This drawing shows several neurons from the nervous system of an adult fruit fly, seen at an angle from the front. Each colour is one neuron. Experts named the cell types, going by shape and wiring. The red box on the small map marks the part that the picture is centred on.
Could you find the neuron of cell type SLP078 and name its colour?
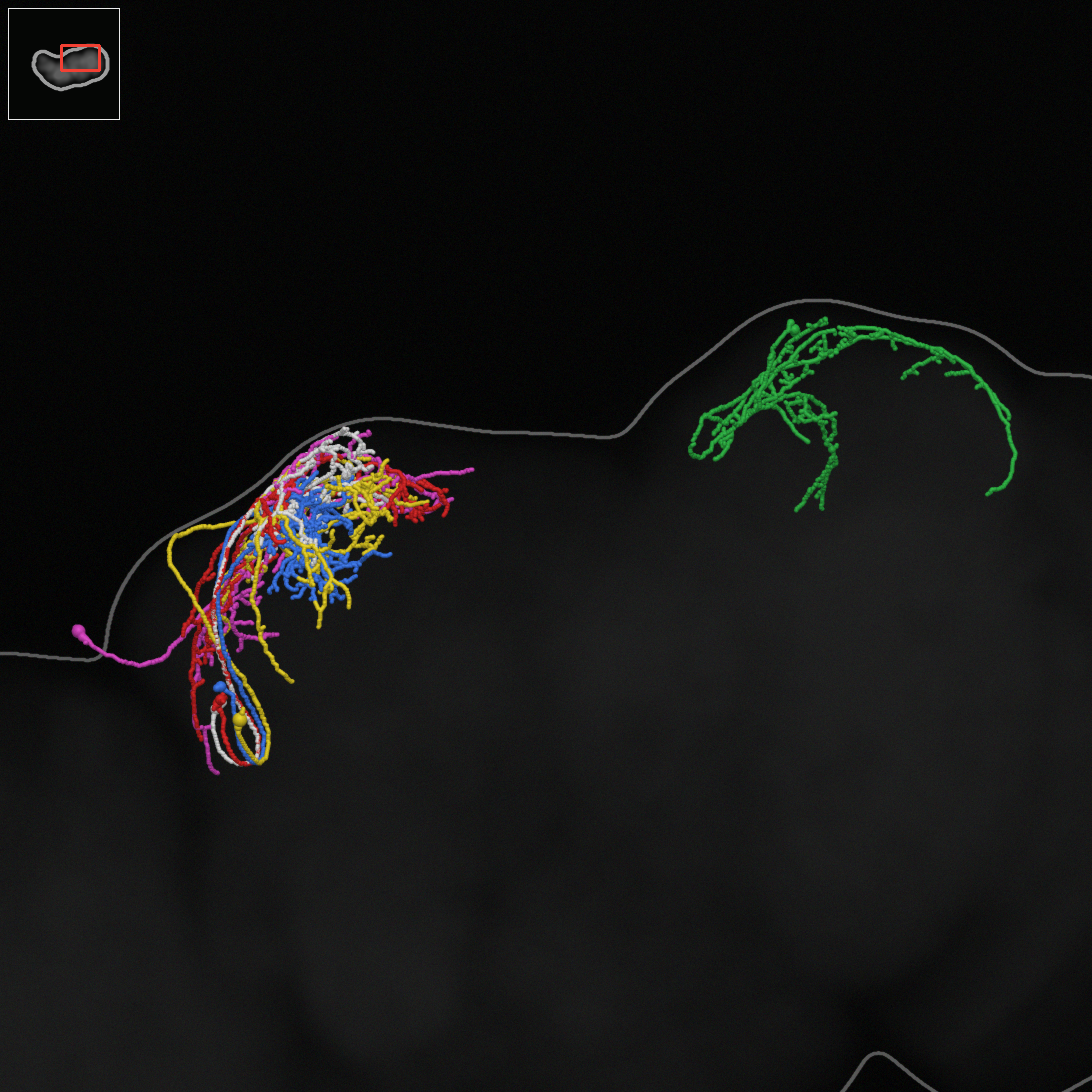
yellow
